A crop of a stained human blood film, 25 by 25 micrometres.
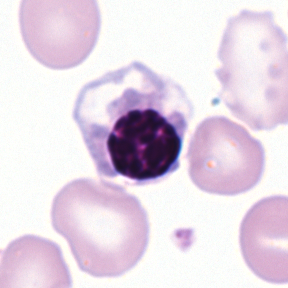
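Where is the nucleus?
Off-centre, in the lower part of the cell.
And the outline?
Irregular and angular, not smoothly round.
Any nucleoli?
None can be seen.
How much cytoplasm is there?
Plenty, in a wide zone above the nucleus.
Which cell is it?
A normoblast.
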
